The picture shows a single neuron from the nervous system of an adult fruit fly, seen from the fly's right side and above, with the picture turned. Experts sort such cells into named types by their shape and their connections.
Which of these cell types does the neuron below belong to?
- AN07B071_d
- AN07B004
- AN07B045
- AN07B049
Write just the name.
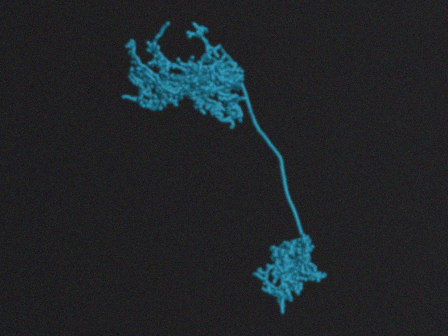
AN07B004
